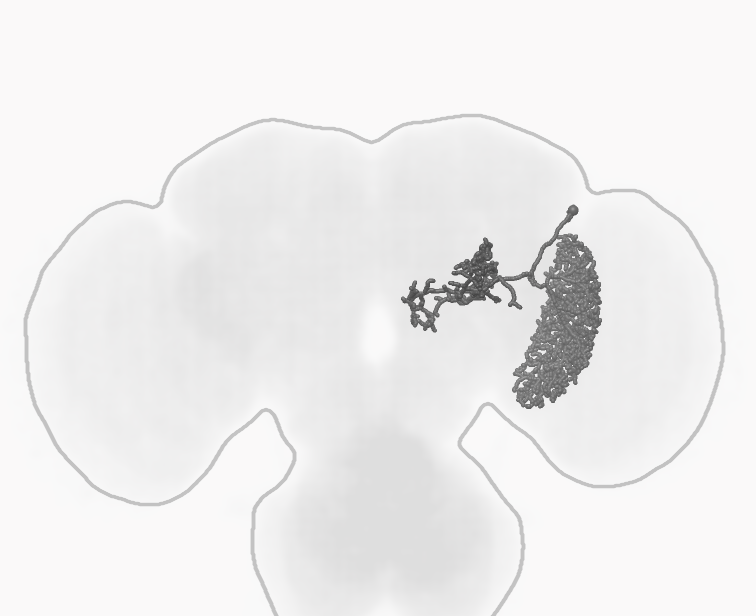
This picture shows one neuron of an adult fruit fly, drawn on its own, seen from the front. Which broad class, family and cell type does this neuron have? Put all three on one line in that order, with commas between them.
visual projection neuron, hemilineage LHl4_posterior, LT82a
